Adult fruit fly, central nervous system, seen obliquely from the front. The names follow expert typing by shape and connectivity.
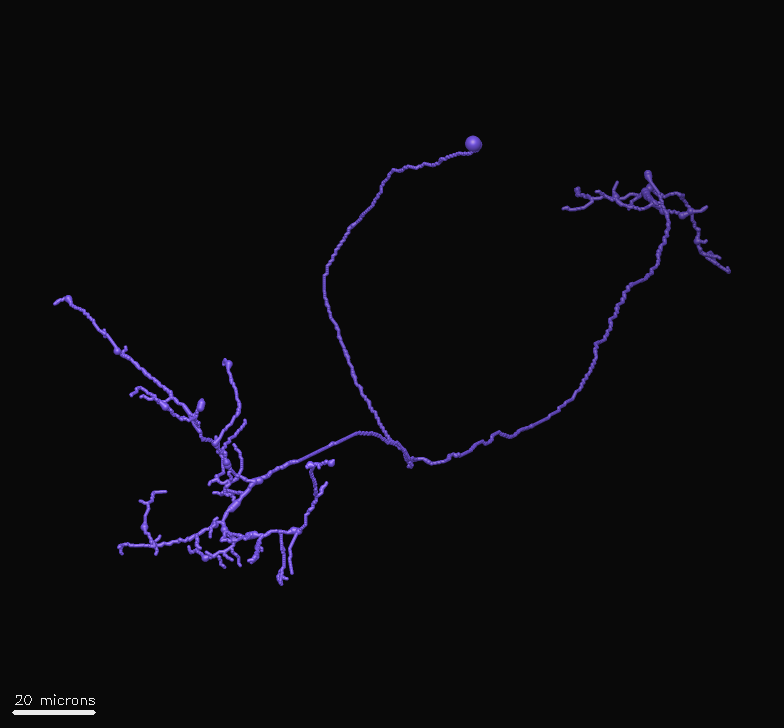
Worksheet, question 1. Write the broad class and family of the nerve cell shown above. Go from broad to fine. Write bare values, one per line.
nerve-cord intrinsic neuron
hemilineage 11A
